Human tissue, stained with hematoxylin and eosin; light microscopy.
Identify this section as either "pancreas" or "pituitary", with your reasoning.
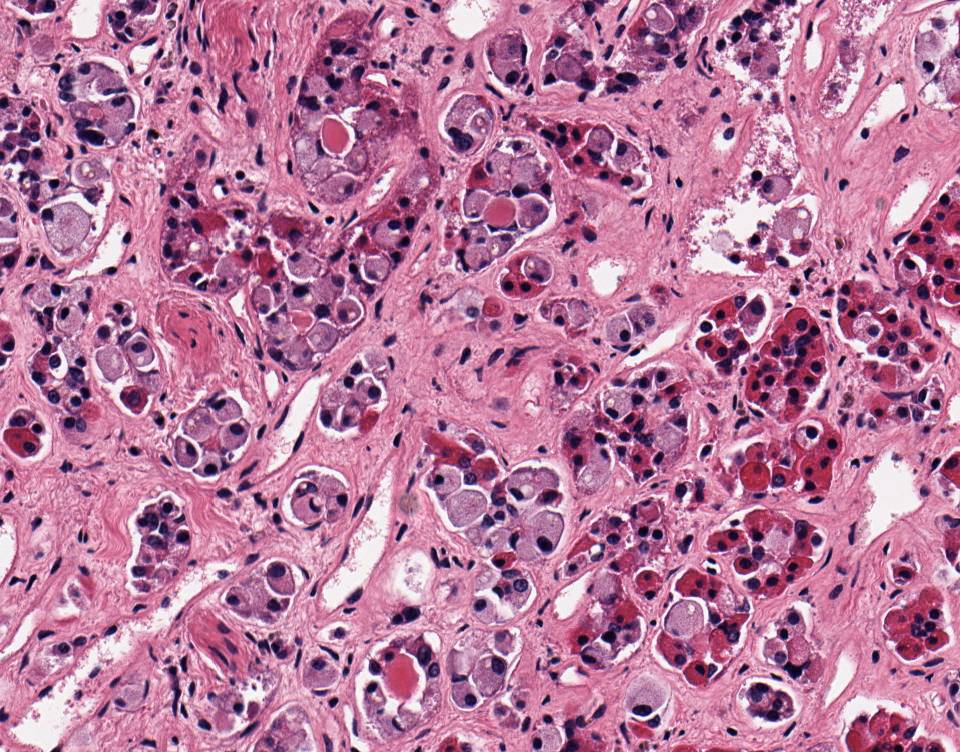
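This is pituitary.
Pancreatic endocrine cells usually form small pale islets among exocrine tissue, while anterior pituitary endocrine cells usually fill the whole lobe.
Here, nests of large polygonal cells in fibrous stroma cover the whole field. Also noted: deep red cytoplasm, mostly in the right half; glassy pink globules in some cells; slit-like empty spaces between nests.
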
